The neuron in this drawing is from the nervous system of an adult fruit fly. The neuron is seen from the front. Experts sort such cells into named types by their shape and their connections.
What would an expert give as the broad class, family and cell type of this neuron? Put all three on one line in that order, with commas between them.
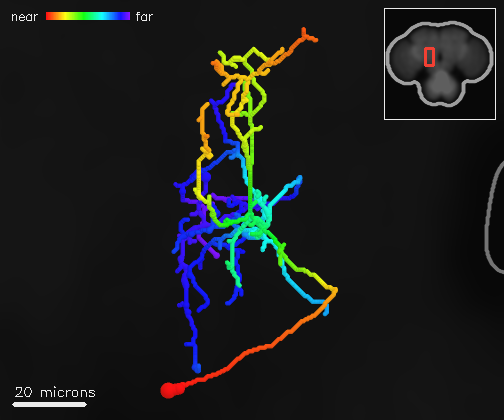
central-brain intrinsic neuron, hemilineage LALv1_ventral, PS077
